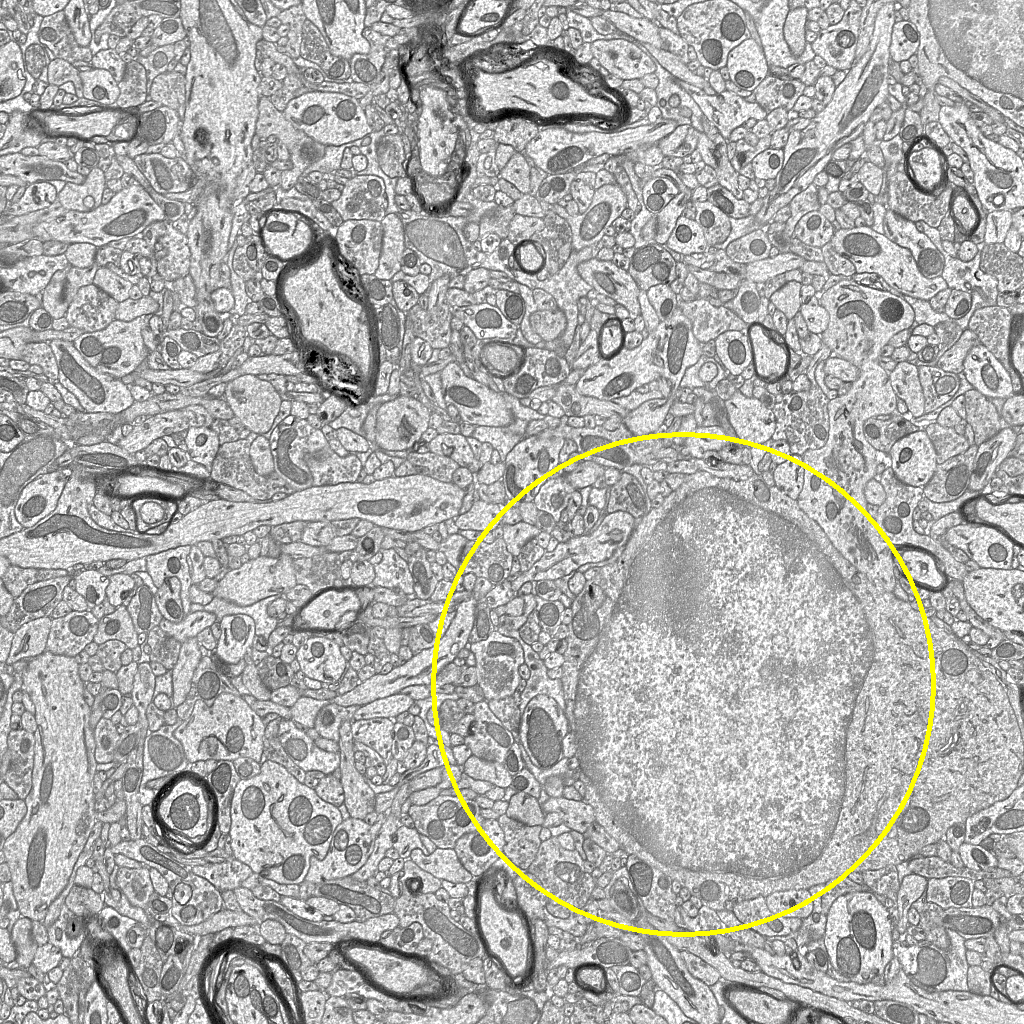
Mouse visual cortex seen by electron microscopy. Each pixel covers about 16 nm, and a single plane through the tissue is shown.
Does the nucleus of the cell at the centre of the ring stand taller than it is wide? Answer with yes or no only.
Yes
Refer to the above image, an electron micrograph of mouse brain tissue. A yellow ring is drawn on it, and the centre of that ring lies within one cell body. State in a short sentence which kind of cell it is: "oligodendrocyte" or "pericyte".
The centre of the ring falls on an oligodendrocyte.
